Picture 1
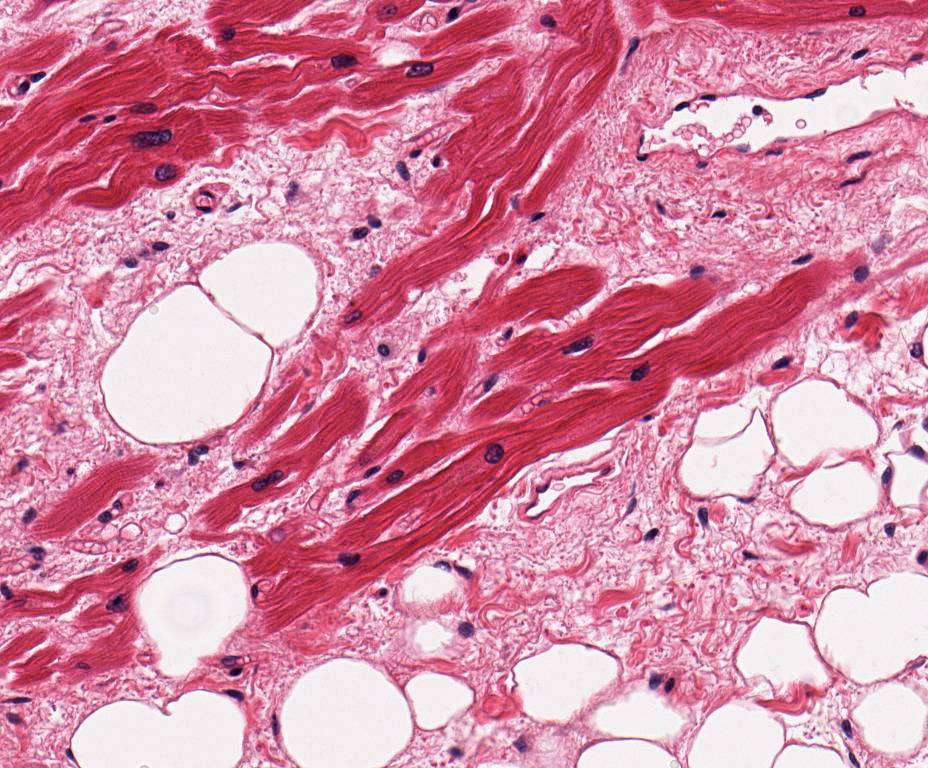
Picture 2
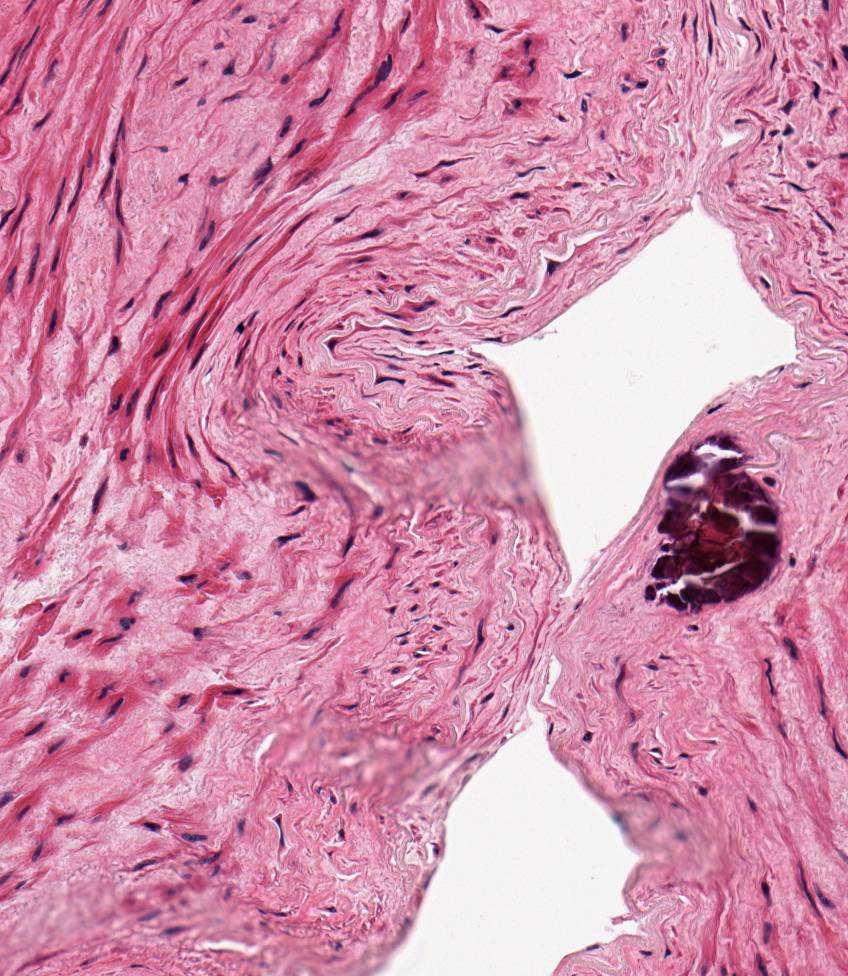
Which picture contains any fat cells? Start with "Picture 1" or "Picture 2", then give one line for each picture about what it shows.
Picture 1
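In picture 1: Clusters of adipocytes with clear, empty-looking cytoplasm fill the lower right and bottom of the field.
In picture 2: No fat cells are present in the field.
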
